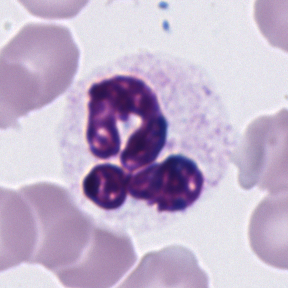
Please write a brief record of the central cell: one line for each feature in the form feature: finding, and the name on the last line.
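Lobes: nucleus divided into several
Upper nucleus: curved band bent around a small clear gap
Chromatin: dark purple, coarsely clumped
Cytoplasm: plentiful, pale pink
Identity: segmented neutrophil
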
